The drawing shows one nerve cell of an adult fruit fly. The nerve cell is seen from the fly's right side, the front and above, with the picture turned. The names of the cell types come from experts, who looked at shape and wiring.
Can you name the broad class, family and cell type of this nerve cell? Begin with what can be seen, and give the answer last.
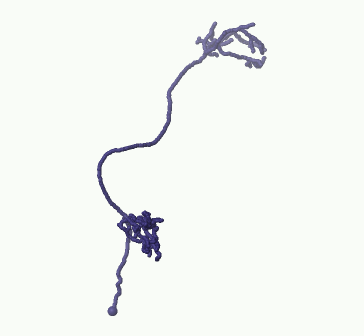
As drawn here it is taller than it is wide. This is a central-brain intrinsic neuron. Its family is hemilineage ALv1. It is of cell type M_vPNml80.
